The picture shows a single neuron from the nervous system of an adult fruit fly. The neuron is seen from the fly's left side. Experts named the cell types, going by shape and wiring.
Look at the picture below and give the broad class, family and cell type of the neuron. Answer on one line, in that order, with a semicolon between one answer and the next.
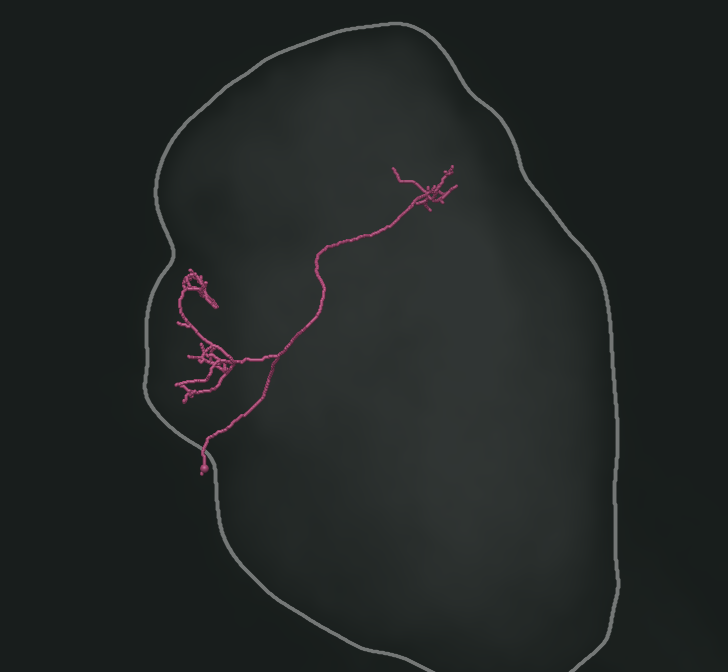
central-brain intrinsic neuron; hemilineage ALv1; M_vPNml75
